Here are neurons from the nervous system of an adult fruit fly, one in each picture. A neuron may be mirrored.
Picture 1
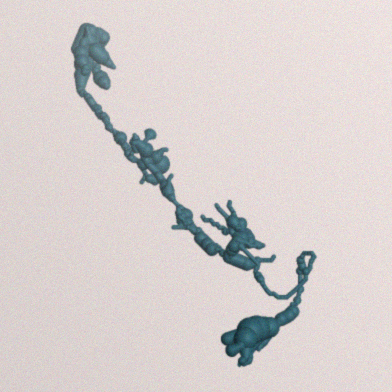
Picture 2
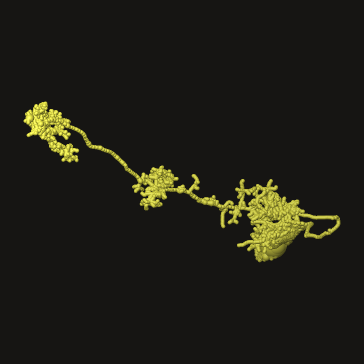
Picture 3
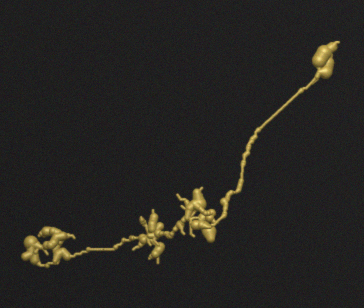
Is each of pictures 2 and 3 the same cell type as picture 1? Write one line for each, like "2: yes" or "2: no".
2: yes
3: yes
